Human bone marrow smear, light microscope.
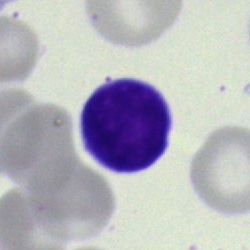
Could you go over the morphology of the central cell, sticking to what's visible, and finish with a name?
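Round, smooth outline. No distinct rim of cytoplasm seen around the nucleus. Dense chromatin, deep purple. No granules seen. Lymphocyte.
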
